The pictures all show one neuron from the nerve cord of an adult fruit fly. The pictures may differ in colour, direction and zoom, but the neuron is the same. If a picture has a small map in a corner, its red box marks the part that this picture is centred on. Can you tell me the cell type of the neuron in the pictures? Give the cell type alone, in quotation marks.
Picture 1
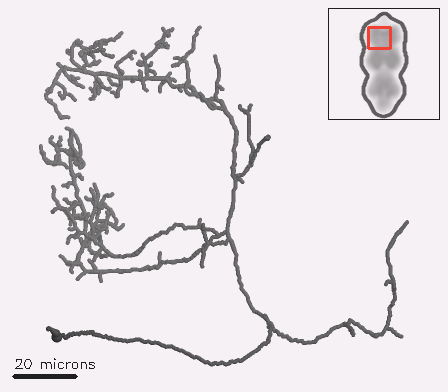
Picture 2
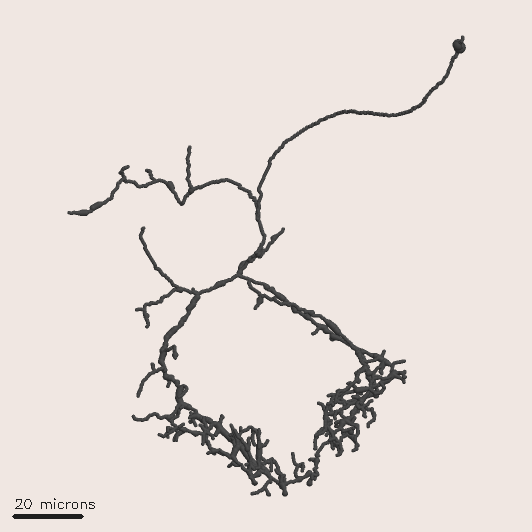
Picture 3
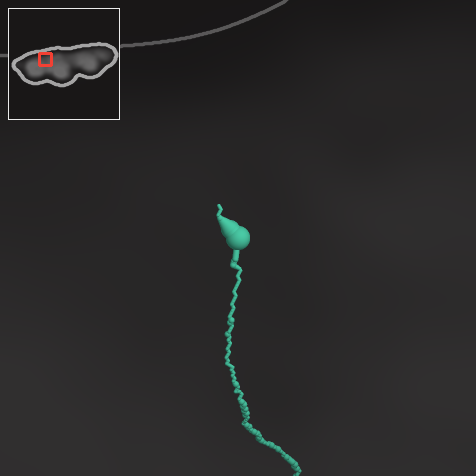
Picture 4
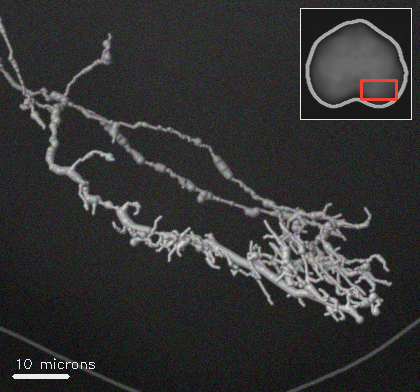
"IN23B048"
